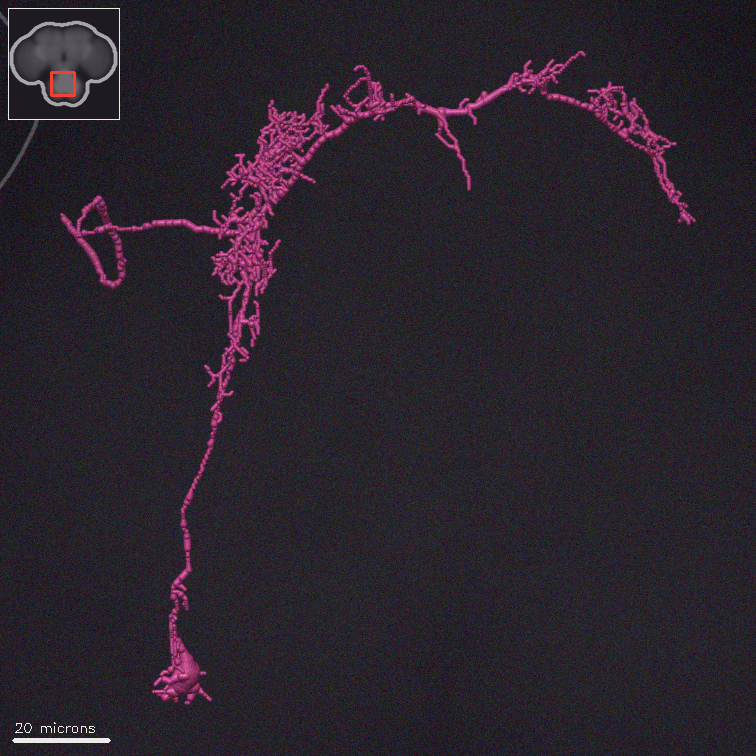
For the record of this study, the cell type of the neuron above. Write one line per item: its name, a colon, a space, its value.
cell type: hiii2 MN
